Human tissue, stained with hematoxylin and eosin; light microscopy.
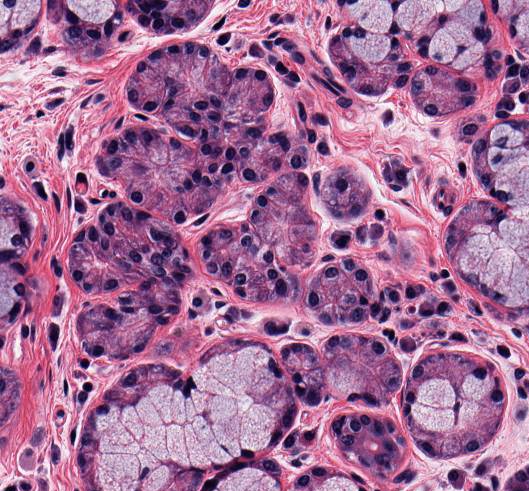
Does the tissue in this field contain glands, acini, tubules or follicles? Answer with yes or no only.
Yes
